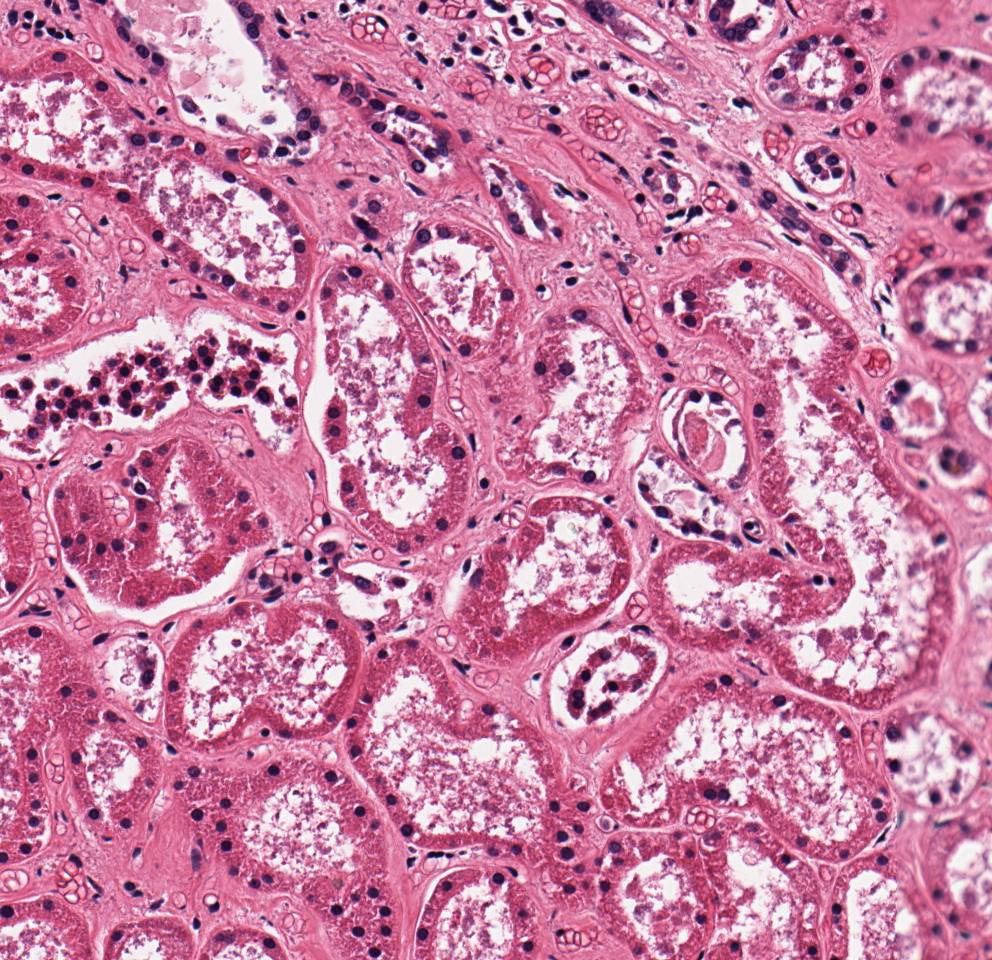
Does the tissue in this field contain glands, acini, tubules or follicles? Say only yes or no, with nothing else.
Yes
